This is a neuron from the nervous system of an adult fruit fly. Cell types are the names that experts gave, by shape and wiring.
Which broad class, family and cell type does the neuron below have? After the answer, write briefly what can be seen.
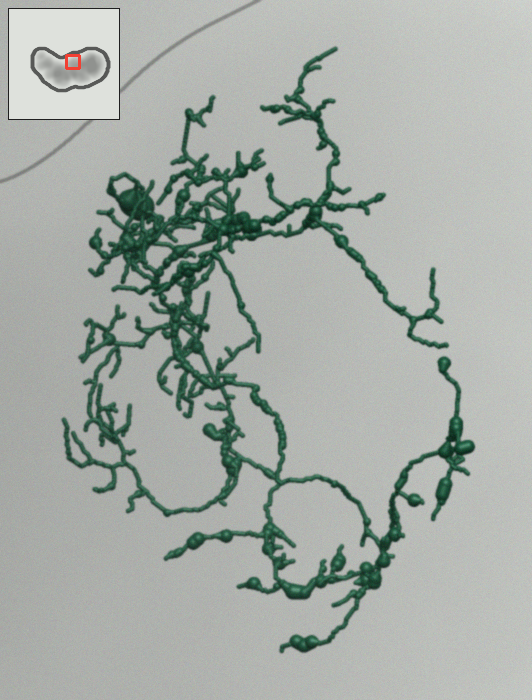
This is a central-brain intrinsic neuron. The family is hemilineage SLPad1_anterior. Its cell type is SLP310. In this view it is taller than it is wide.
